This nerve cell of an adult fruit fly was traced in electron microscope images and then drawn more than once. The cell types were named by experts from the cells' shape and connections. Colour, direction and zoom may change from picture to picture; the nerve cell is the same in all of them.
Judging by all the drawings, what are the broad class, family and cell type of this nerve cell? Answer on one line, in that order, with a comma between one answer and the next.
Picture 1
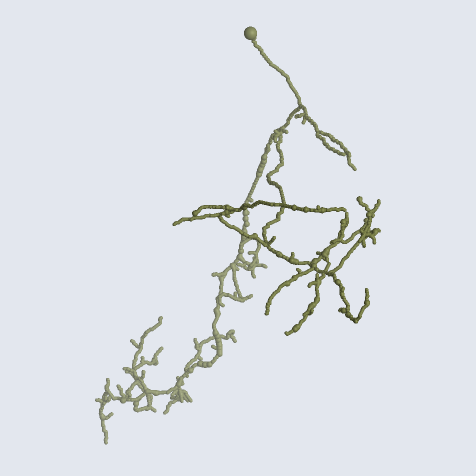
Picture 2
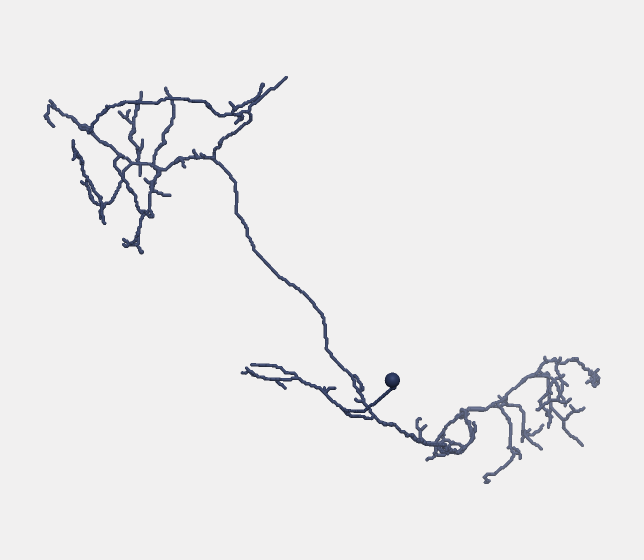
visual projection neuron, hemilineage VLPd&p1_posterior, LoVP80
